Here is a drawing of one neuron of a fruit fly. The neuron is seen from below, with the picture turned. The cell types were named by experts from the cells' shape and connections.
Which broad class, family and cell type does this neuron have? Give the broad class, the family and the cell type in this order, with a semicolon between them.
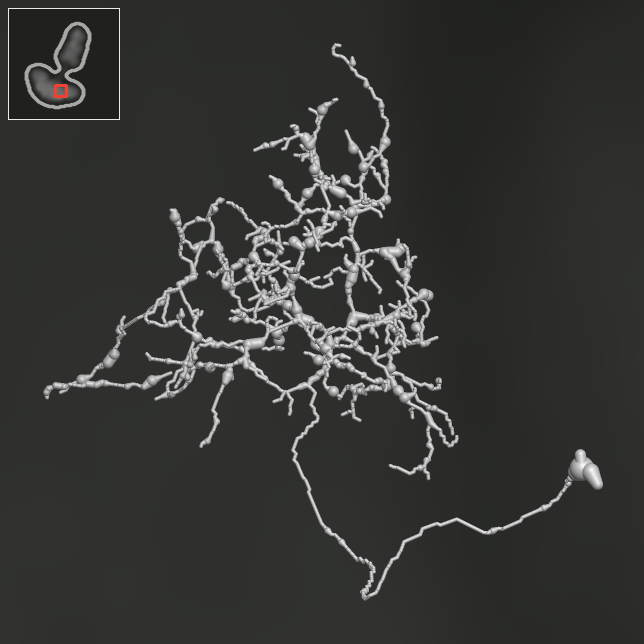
central-brain intrinsic neuron; hemilineage WEDa1; WED056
